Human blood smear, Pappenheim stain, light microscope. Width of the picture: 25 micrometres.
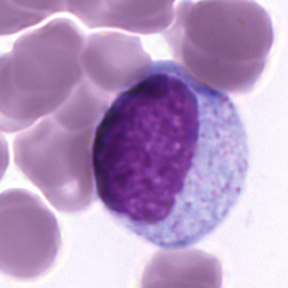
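promyelocyte in the middle of the smear; first, I see no projections from its surface. The nucleus sits off-centre, over toward the left side. Fine pink-red granules are scattered through the cytoplasm, and I find no vacuoles there.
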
